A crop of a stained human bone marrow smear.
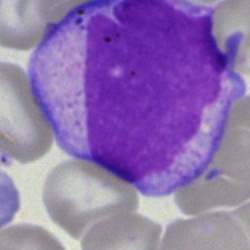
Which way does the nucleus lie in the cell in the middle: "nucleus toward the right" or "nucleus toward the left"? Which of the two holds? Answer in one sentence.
What sits toward the right of the cell is its nucleus.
